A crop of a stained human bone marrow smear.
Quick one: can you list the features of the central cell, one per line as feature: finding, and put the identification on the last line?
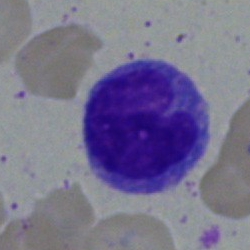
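Outline: roughly round, smooth
Nuclear size: fills most of the cell
Cleft: curved, on the right side of the nucleus
Chromatin: dark purple, with paler streaks running through it
Cell type: monocyte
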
